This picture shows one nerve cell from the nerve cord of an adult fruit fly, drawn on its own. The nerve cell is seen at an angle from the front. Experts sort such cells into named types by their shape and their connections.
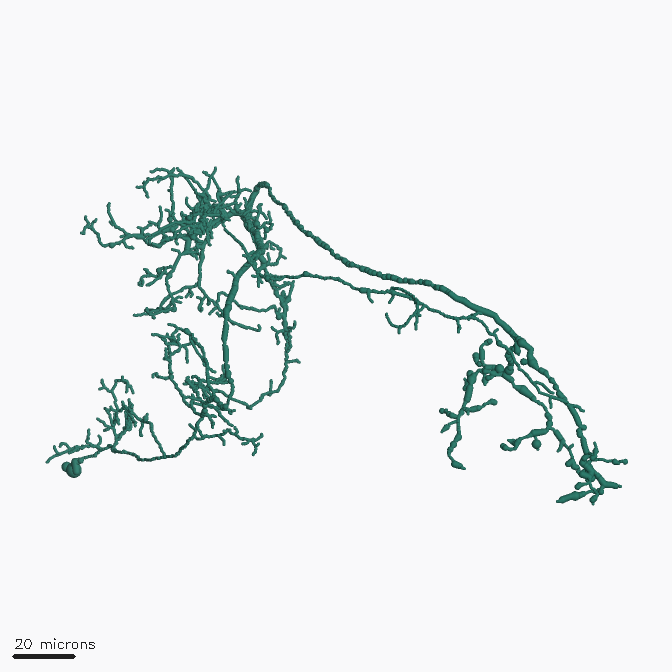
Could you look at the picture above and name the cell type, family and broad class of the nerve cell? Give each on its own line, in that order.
IN02A010
hemilineage 02A
nerve-cord intrinsic neuron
